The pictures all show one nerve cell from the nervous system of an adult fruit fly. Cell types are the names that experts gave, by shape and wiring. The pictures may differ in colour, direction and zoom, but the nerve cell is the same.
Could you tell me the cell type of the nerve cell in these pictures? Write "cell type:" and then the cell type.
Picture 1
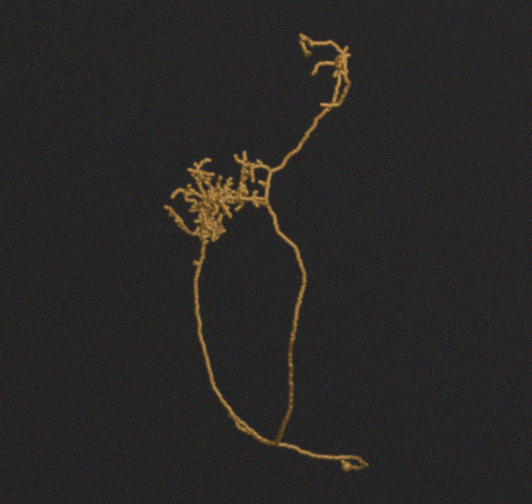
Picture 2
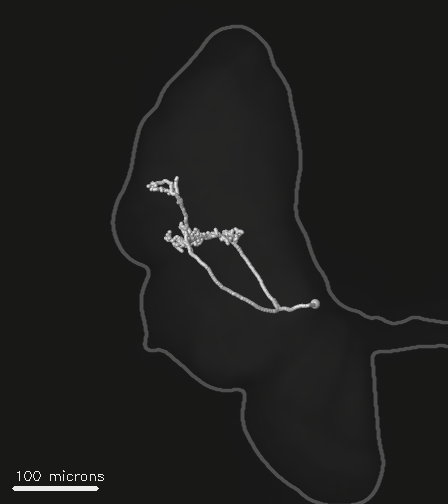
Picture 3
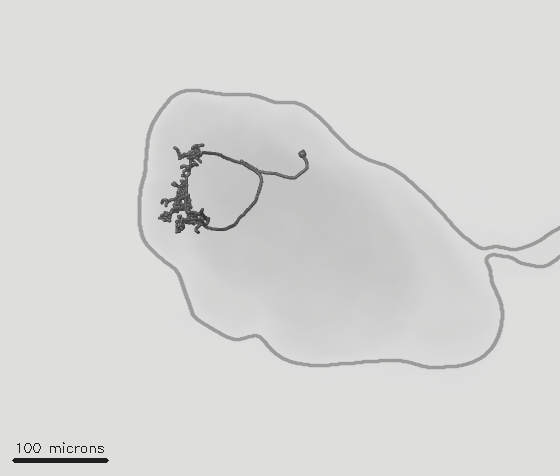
cell type: CRE103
